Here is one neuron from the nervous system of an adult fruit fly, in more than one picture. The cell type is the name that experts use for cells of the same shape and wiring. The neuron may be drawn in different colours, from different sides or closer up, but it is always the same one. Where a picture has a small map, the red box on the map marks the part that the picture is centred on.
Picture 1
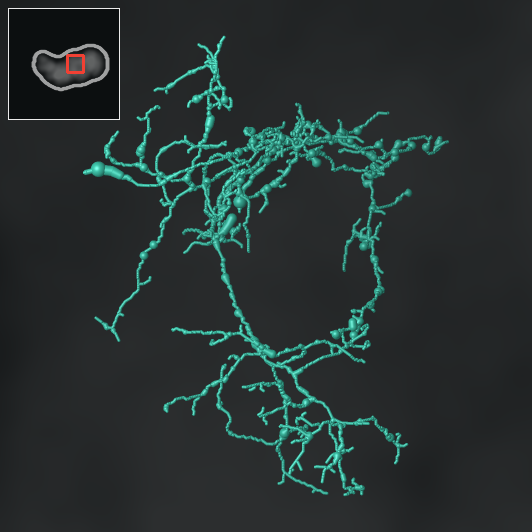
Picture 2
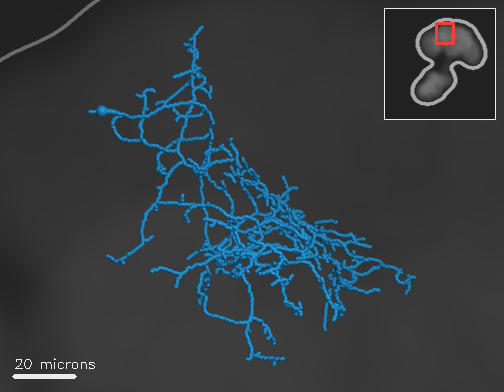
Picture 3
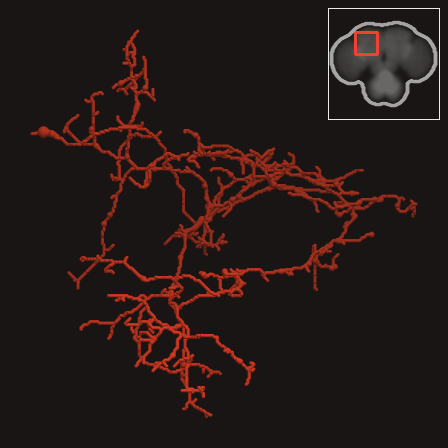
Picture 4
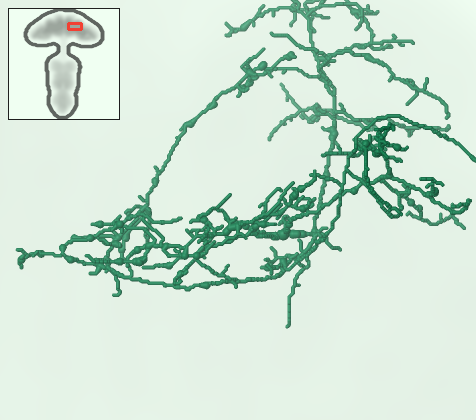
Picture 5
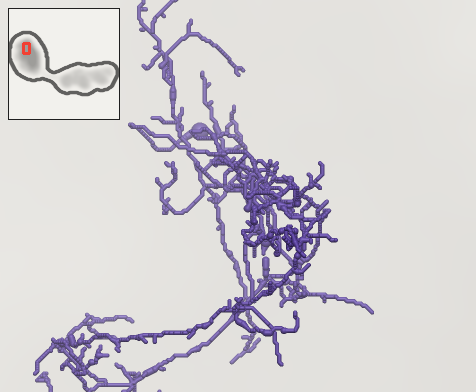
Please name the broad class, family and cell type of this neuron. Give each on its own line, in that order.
central-brain intrinsic neuron
hemilineage VLPd1
AVLP047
